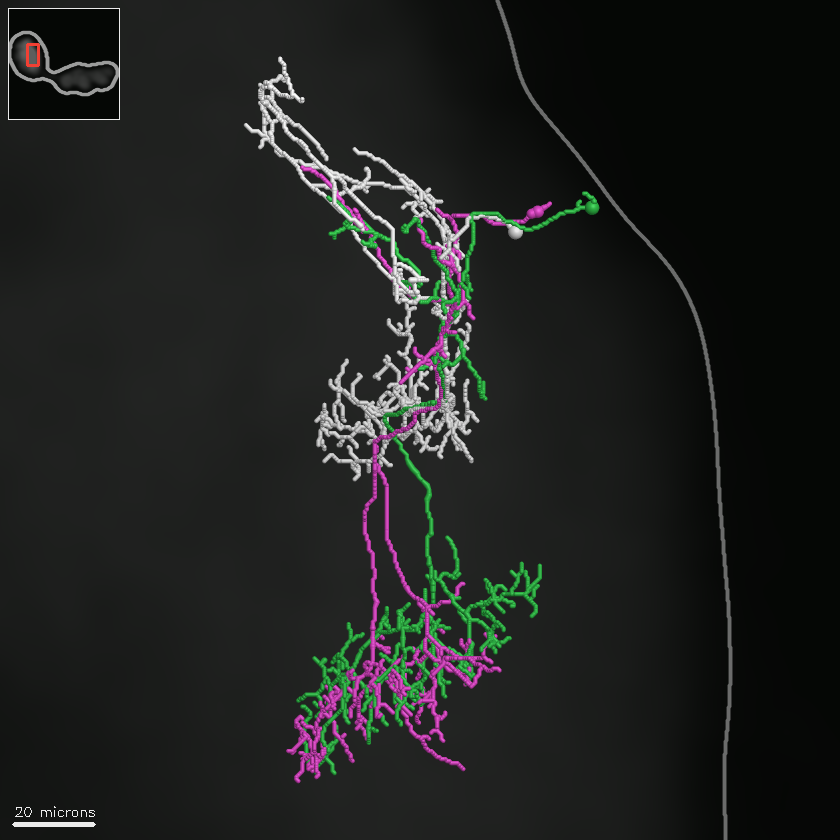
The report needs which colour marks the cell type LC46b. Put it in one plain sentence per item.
The colour is magenta.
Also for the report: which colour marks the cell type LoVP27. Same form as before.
The colour is green.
